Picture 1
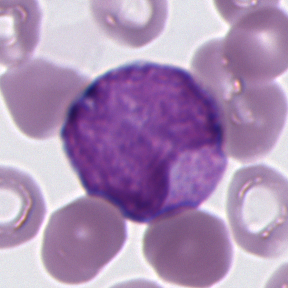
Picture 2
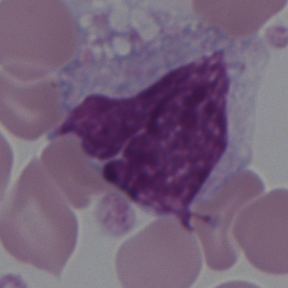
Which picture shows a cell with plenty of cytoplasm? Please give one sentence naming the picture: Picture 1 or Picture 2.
The cell in picture 2 has a broad area of cytoplasm.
